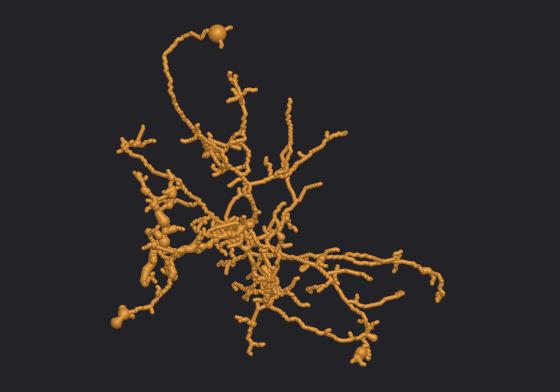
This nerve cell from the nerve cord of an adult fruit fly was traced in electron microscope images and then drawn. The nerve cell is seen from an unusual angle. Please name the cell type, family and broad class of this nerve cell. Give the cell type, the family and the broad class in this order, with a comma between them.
IN19A124, hemilineage 19A, nerve-cord intrinsic neuron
